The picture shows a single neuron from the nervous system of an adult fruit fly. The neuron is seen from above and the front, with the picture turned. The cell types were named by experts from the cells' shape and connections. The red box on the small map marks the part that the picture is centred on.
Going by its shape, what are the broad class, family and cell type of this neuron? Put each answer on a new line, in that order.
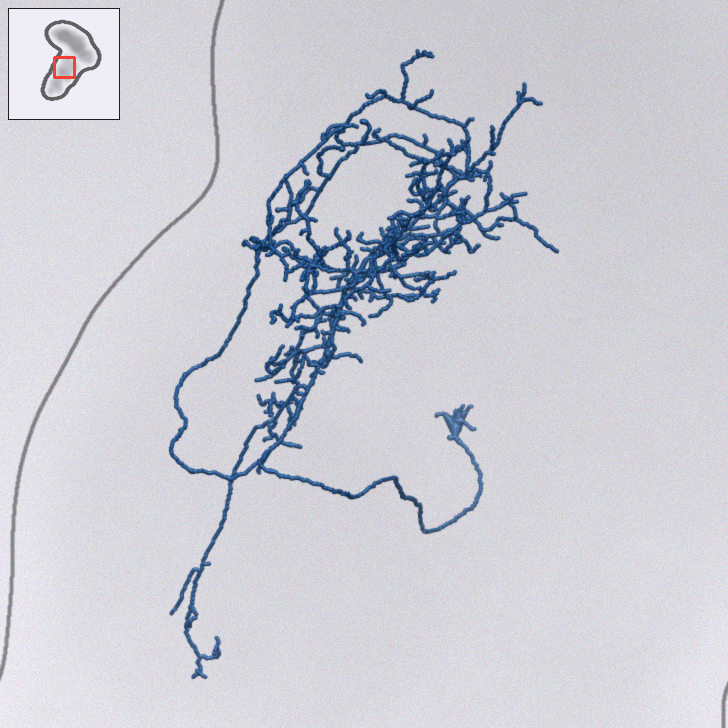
nerve-cord intrinsic neuron
hemilineage 02A
IN02A021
